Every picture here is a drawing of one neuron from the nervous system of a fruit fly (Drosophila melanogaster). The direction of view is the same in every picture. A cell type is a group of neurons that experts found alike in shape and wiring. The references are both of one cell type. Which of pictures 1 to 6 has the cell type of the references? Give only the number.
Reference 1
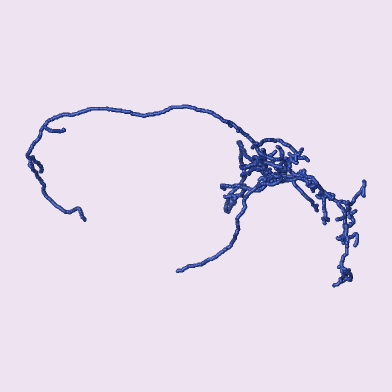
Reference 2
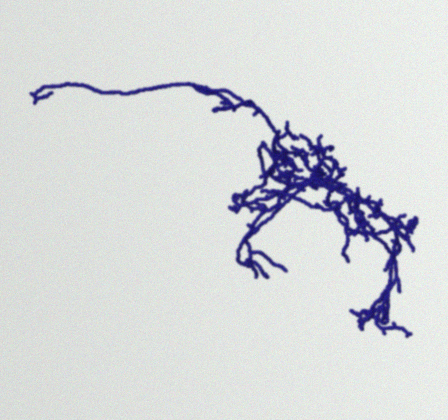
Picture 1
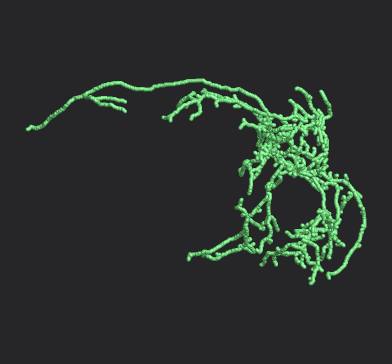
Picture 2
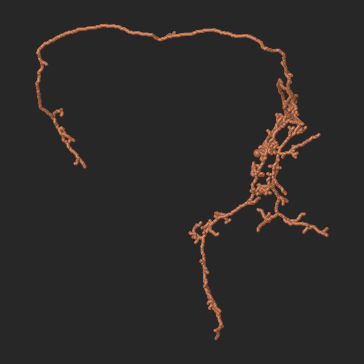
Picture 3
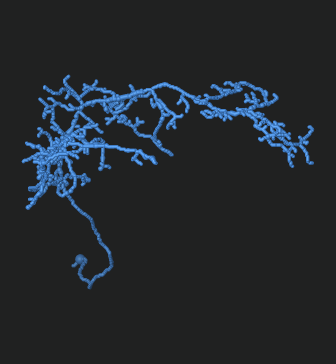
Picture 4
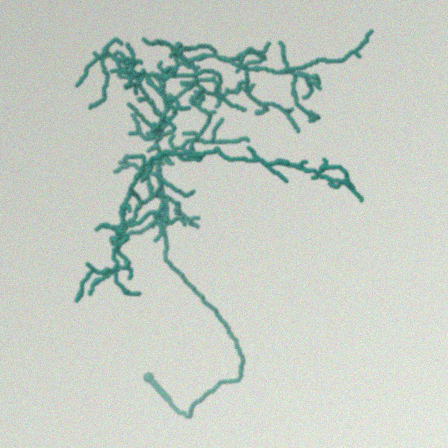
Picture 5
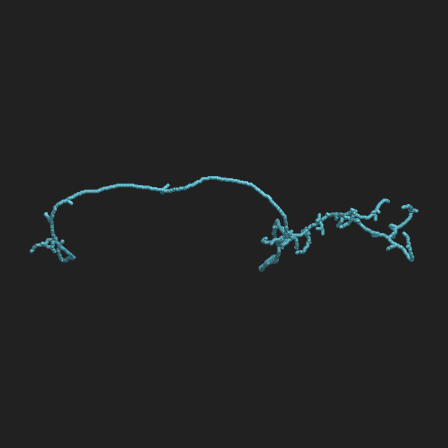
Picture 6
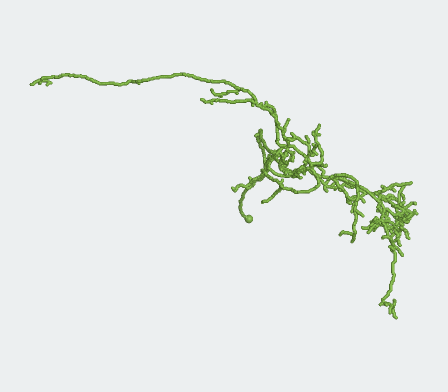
6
